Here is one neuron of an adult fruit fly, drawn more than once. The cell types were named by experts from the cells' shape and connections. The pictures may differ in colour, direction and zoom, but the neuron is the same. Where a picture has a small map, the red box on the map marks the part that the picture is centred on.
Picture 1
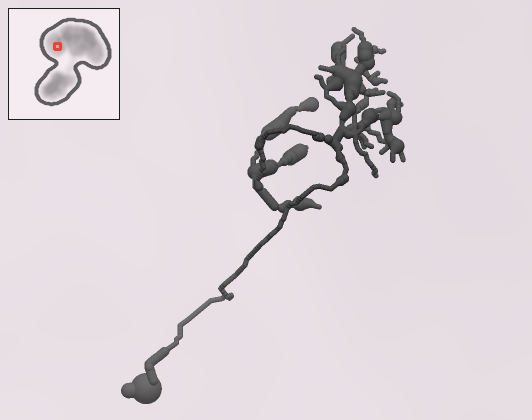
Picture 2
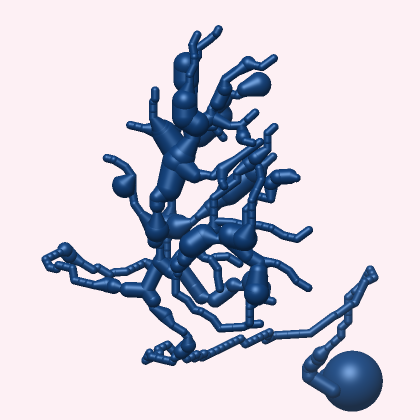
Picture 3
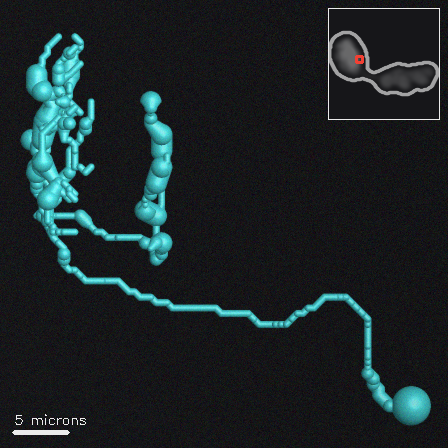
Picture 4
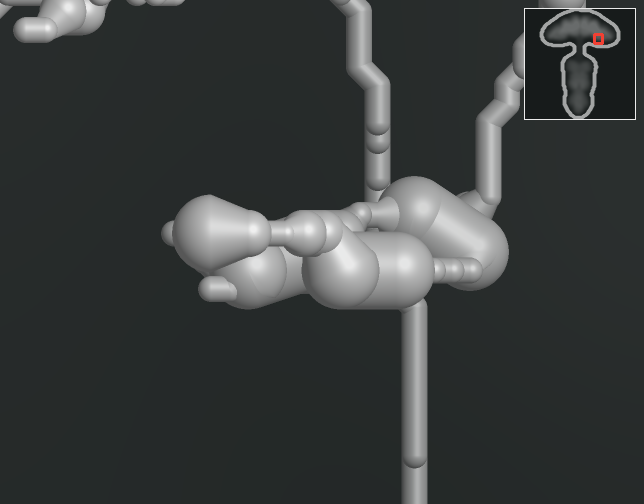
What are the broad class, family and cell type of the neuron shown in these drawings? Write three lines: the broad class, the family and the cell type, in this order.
optic-lobe intrinsic neuron
T
T5b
